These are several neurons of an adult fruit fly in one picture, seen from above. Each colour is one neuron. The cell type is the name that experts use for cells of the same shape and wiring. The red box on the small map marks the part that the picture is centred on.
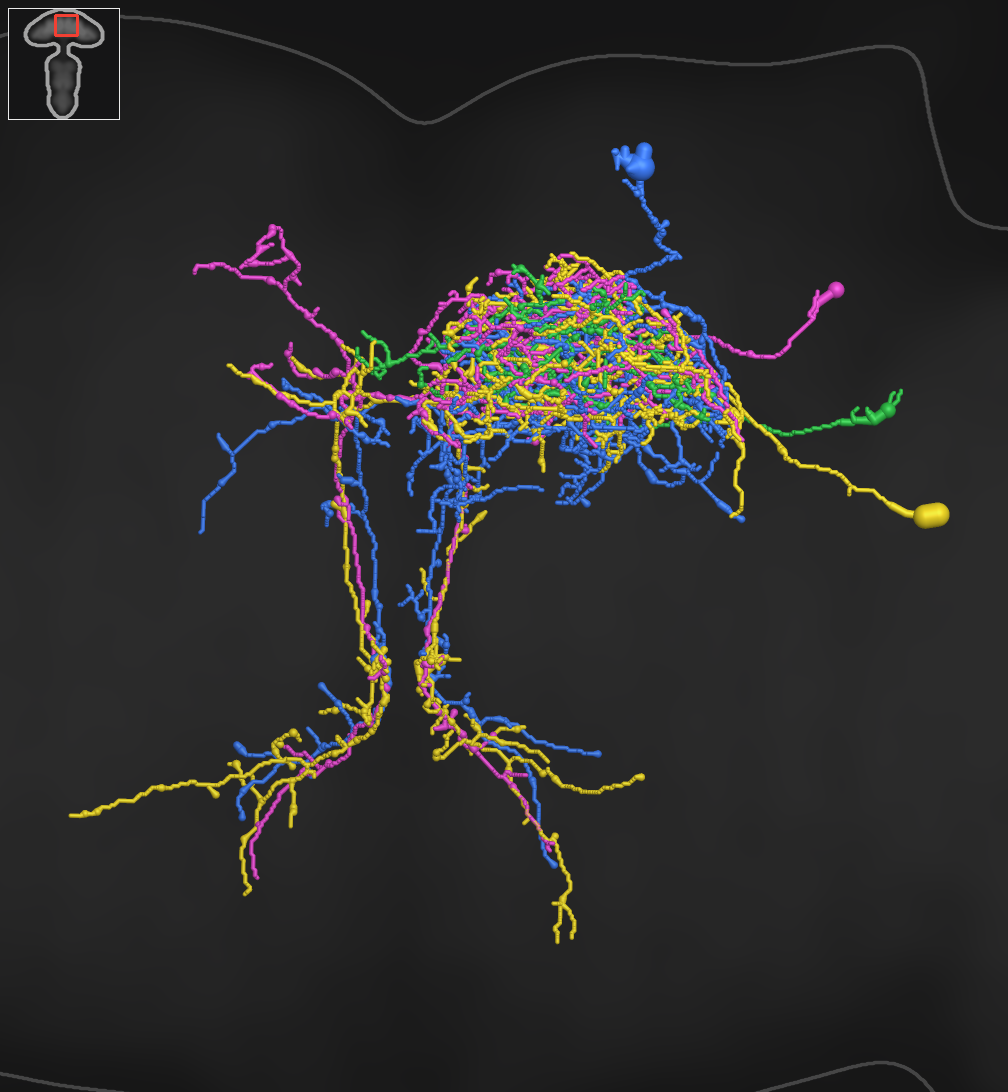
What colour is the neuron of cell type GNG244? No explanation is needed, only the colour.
magenta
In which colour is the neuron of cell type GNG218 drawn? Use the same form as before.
yellow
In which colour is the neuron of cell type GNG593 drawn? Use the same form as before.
blue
